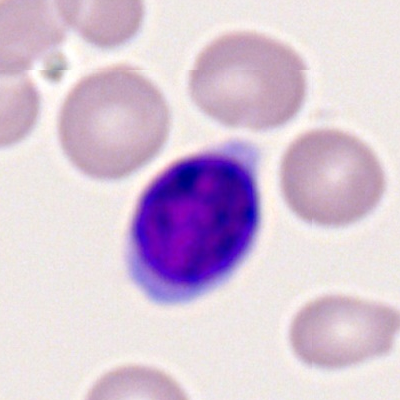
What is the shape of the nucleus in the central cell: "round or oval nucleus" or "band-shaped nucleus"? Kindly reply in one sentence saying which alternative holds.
Its nucleus forms a single compact round or oval shape.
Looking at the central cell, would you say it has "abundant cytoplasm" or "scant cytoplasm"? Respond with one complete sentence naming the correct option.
What cytoplasm the cell has forms just a narrow rim.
